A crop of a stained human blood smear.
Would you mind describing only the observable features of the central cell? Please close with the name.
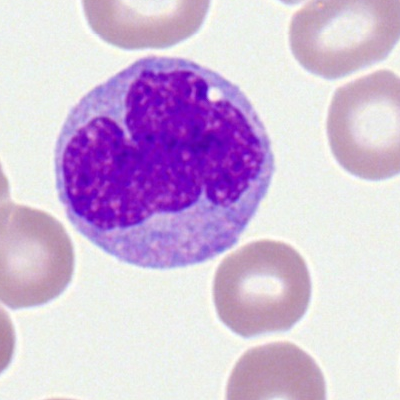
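Now, the nucleus: irregular and folded, with deep notches splitting it into lobe-like parts. It sits in the upper part of the cell, so more cytoplasm lies below it. That cytoplasm holds fine, faint pinkish granules, like dust. One small, clear round vacuole rests at the upper right edge of the nucleus. So: a monocyte.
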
